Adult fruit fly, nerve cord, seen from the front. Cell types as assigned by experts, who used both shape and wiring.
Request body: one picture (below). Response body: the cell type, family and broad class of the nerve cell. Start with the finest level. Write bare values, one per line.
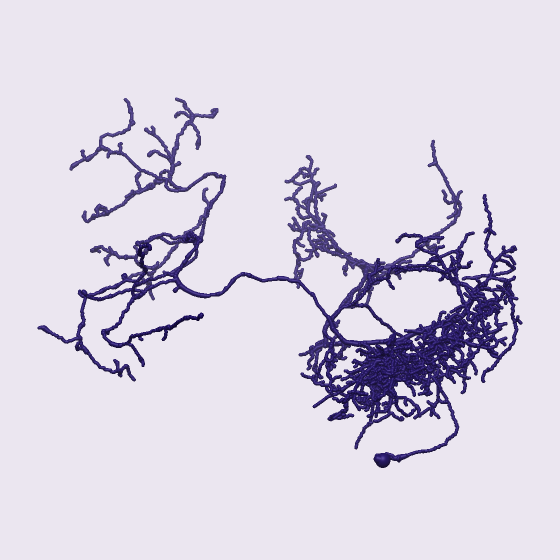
IN08B017
hemilineage 08B
nerve-cord intrinsic neuron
